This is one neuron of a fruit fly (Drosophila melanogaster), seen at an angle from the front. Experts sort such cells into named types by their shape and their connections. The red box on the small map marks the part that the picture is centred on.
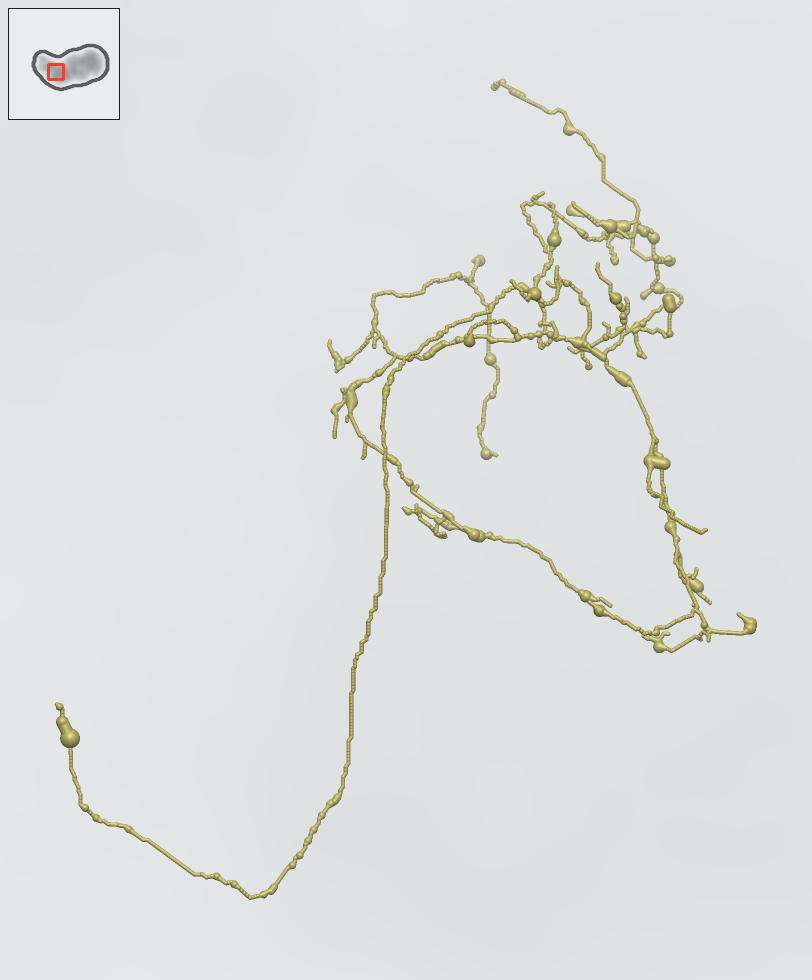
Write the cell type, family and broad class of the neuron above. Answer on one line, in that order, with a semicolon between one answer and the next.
IN03B092; hemilineage 03B; nerve-cord intrinsic neuron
